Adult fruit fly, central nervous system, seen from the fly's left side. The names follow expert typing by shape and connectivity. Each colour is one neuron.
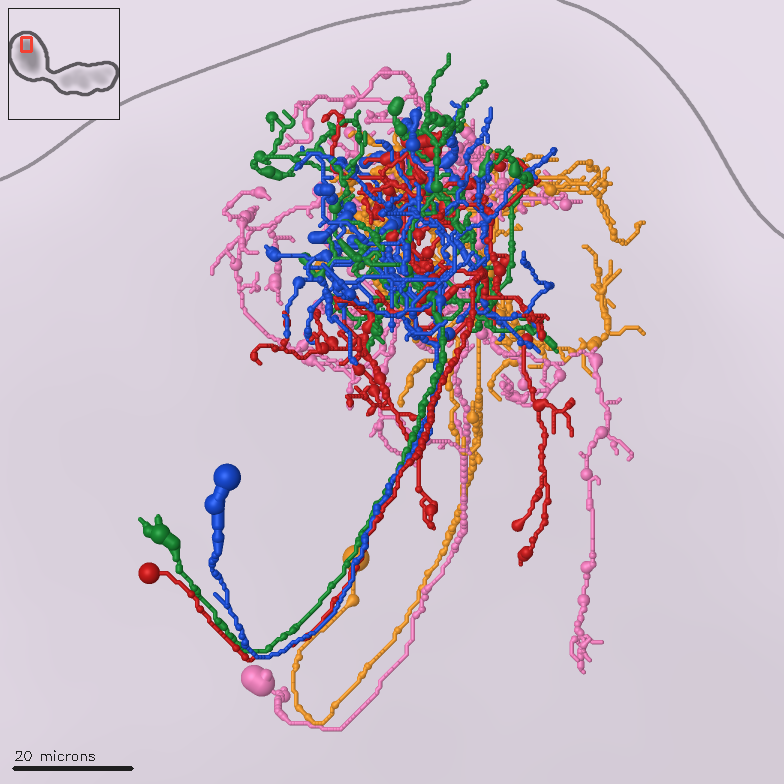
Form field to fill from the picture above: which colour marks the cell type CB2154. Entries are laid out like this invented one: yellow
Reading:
orange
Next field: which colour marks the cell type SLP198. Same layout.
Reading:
pink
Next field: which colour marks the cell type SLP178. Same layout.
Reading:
red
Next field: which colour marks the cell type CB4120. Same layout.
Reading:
green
